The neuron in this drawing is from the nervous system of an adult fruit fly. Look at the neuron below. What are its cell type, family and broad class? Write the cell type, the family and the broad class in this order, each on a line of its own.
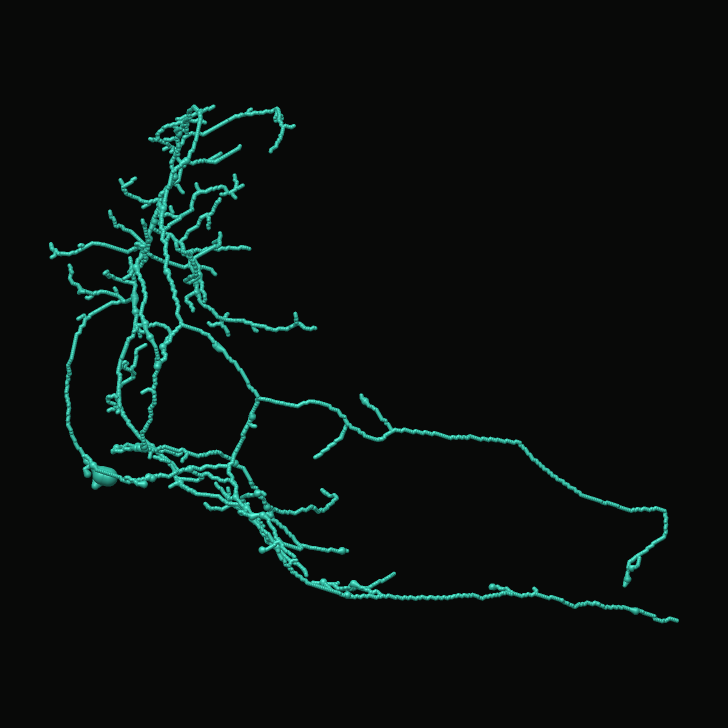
IN17A116
hemilineage 17A
nerve-cord intrinsic neuron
